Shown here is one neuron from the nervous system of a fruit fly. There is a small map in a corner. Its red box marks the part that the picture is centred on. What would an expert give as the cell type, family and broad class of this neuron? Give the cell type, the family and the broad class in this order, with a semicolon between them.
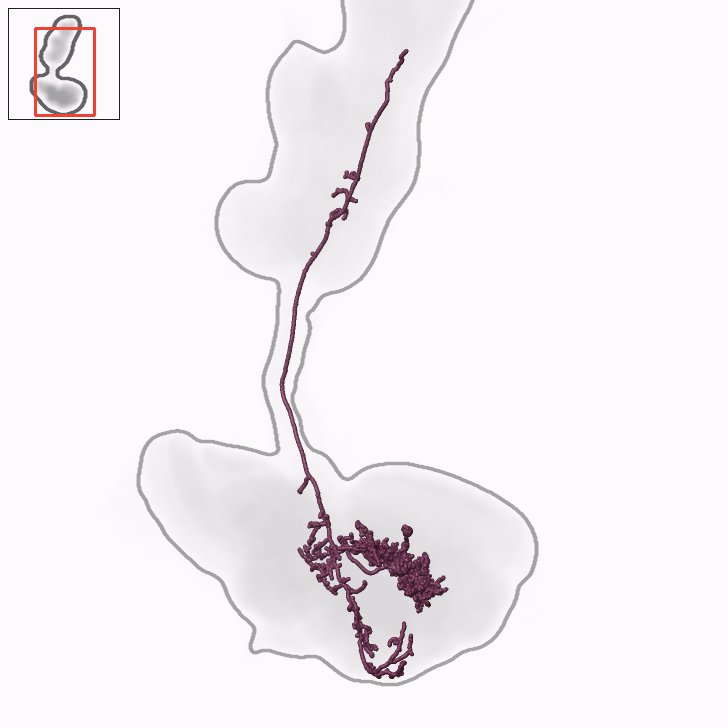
DNp104; hemilineage PSp2; descending neuron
